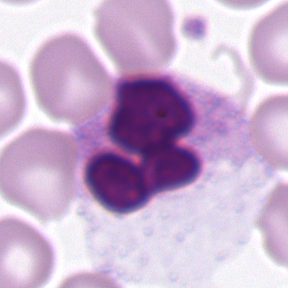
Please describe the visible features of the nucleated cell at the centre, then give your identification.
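In this roughly round cell, the nucleus lies in the upper-left part. No nucleoli are visible within it. Fine, small granules are scattered throughout the cytoplasm. Name: segmented neutrophil.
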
